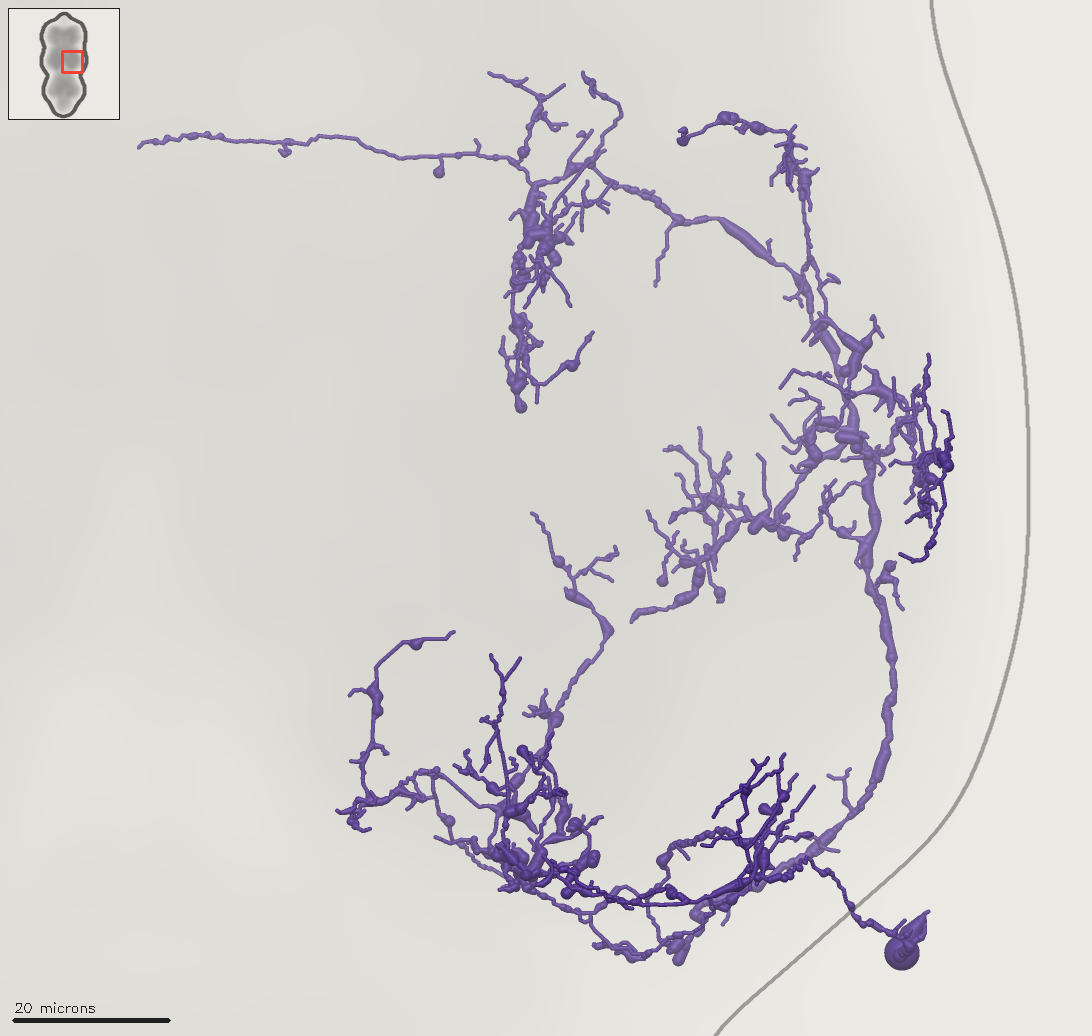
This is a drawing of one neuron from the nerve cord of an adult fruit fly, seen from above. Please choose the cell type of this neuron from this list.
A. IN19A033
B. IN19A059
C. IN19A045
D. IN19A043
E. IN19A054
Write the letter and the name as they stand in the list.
E. IN19A054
